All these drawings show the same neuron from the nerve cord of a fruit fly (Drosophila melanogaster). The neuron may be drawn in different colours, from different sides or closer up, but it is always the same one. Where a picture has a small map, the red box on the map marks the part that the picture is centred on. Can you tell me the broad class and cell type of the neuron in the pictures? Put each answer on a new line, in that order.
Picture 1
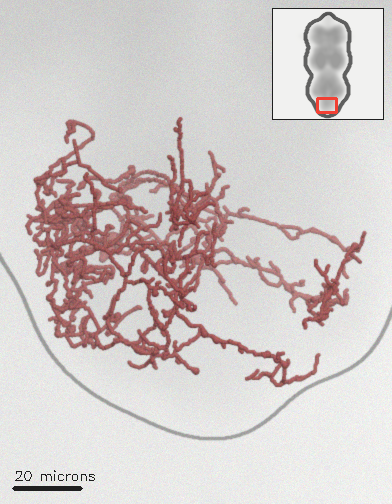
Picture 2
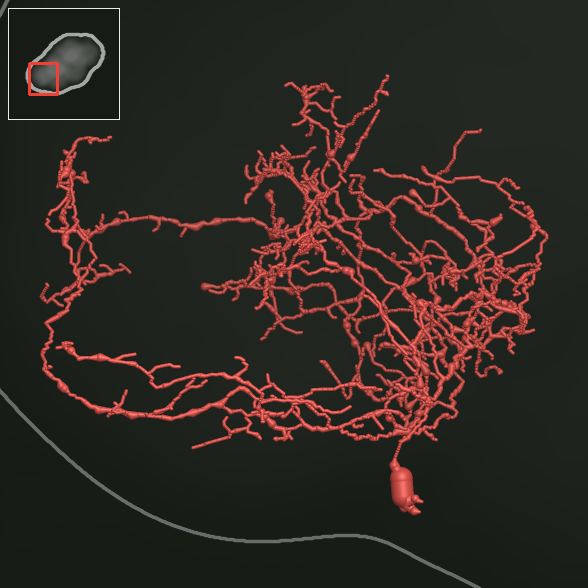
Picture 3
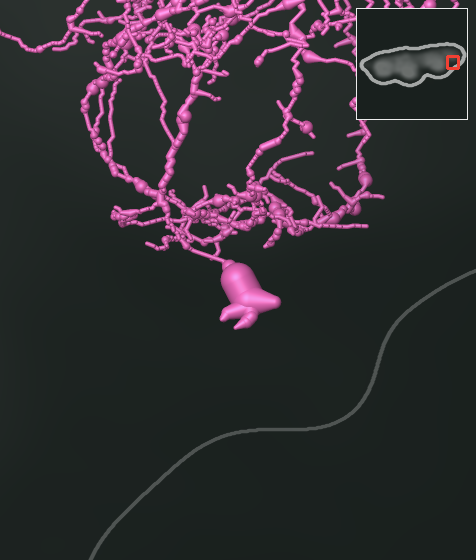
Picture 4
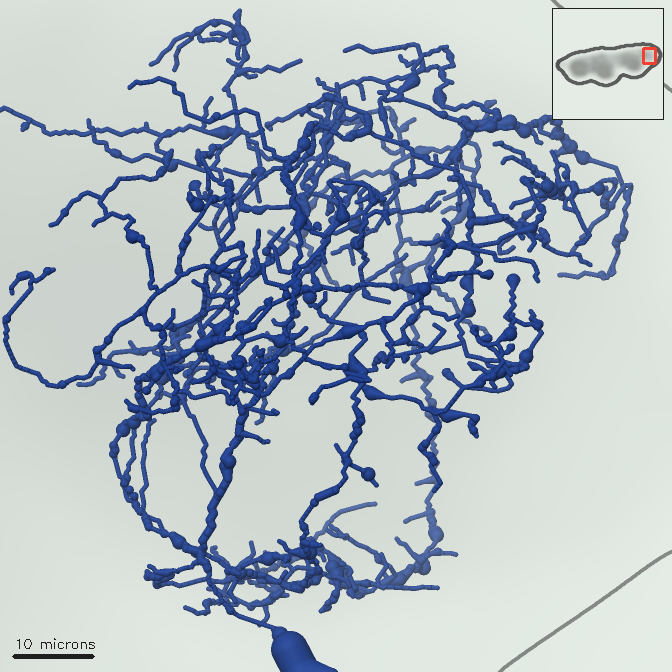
nerve-cord intrinsic neuron
INXXX352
